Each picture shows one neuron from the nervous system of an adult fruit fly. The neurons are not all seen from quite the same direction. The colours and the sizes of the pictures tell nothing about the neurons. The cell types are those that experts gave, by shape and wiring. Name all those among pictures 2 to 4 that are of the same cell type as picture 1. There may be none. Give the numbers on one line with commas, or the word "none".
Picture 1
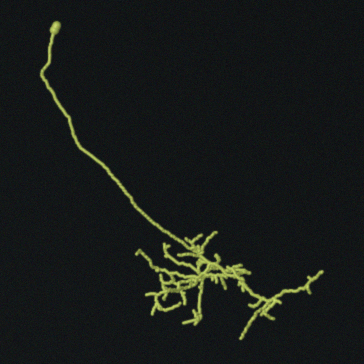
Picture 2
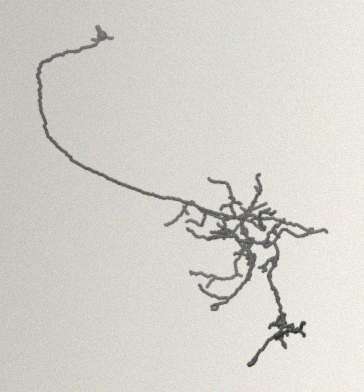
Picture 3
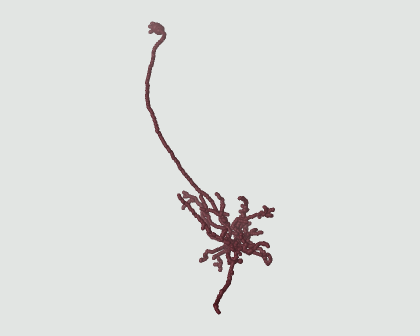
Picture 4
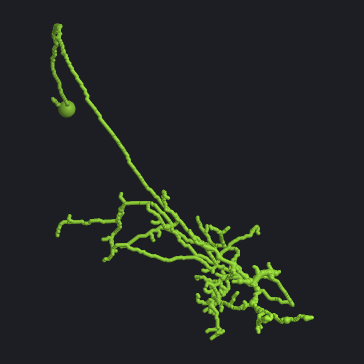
2, 3, 4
